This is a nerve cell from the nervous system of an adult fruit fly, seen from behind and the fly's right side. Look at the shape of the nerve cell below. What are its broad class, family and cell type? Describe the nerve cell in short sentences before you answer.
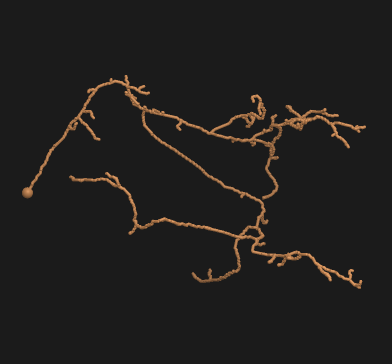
The cell body is on the left of the picture. The picture shows dozens of branch ends. Its broad class is nerve-cord intrinsic neuron. Its family is hemilineage 12A. The cell type is IN12A064.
